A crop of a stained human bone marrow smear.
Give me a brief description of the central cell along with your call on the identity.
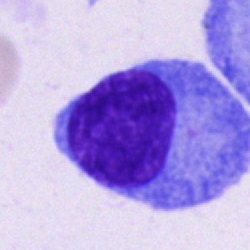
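In the central cell, the chromatin is dark purple and coarsely clumped. Plentiful cytoplasm stains blue, and a paler zone of it lies beside the nucleus on its right. The outline is irregular and somewhat angular rather than round. This is a plasma cell.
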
